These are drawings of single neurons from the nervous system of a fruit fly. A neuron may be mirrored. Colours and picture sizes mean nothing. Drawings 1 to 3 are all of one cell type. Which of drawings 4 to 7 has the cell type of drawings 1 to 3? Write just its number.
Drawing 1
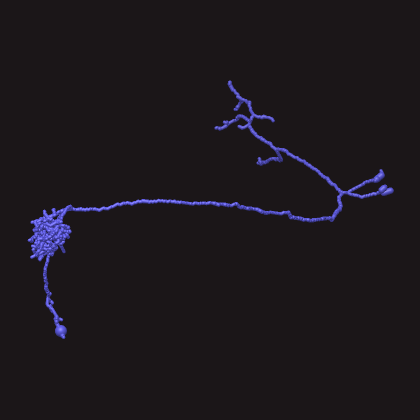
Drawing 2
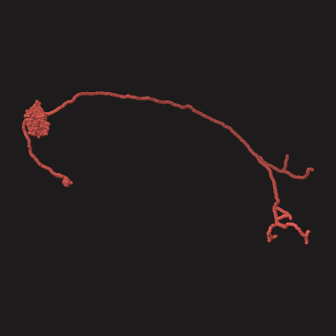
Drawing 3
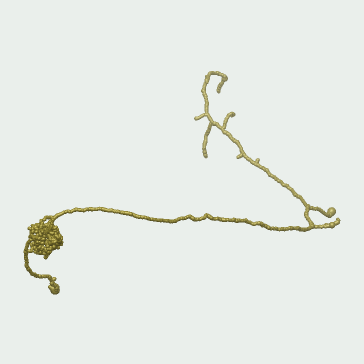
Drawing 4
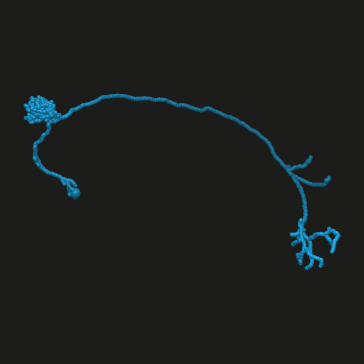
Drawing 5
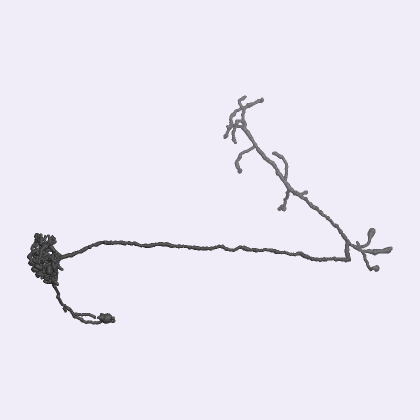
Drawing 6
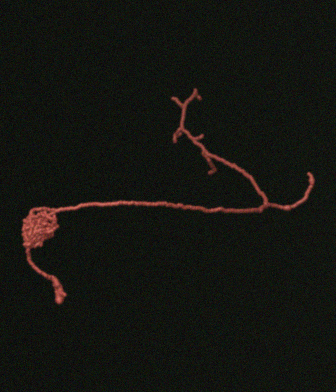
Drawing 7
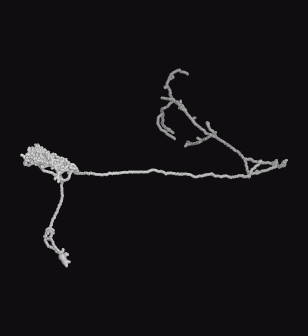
6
